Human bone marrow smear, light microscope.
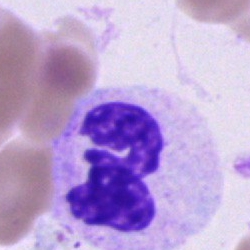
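Segmented neutrophil, the central cell of a stained bone marrow smear. The nucleus lies off-centre to the left, so the rim of cytoplasm is wider on the right. A narrow pale cleft enters the nucleus from its left side near the middle. Chromatin is dark purple and coarsely clumped. Cytoplasm is plentiful and pale lilac.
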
